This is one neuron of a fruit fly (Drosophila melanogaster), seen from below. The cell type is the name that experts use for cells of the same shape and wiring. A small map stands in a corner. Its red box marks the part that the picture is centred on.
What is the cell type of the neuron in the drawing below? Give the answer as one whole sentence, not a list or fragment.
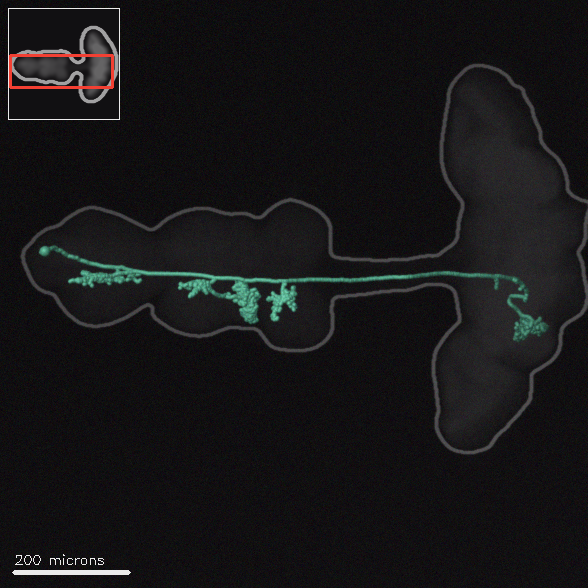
The cell type carried by this neuron is ANXXX093.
